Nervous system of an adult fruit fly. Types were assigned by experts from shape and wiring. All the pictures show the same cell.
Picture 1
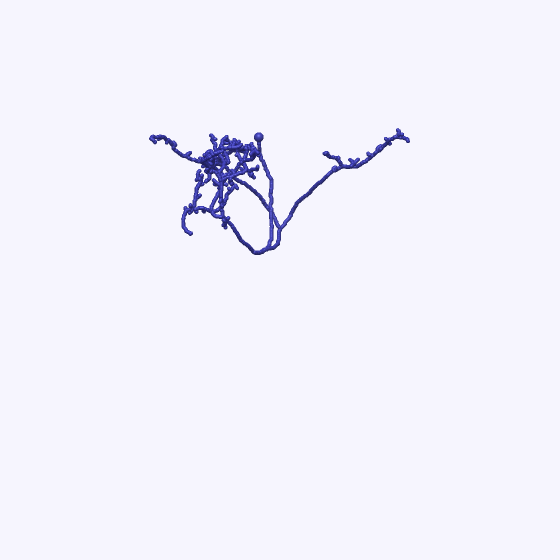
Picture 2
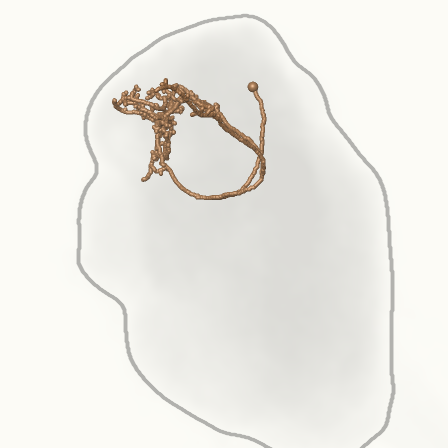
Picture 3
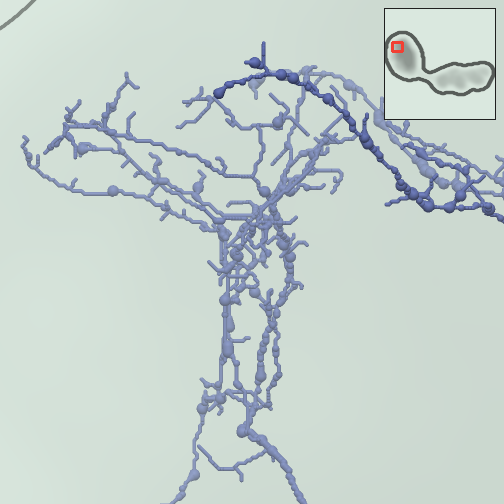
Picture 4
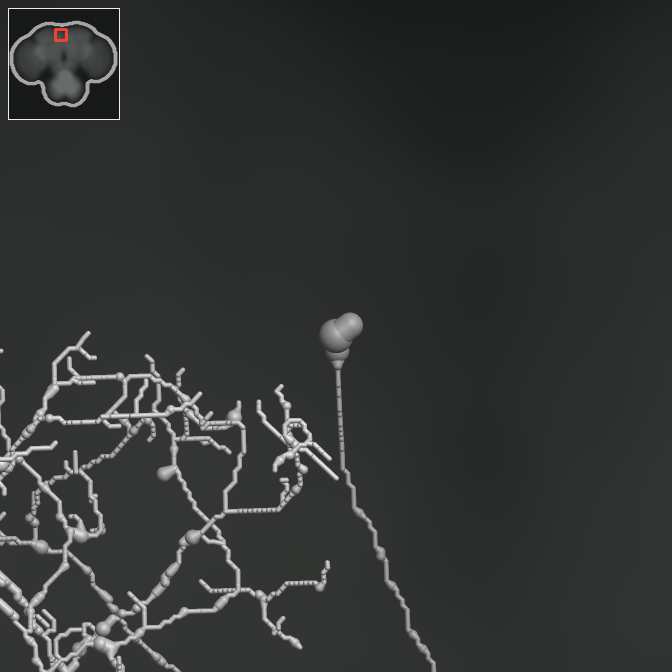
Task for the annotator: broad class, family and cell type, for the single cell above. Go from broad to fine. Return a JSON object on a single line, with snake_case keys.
{"broad_class": "central-brain intrinsic neuron", "family": "hemilineage DM1_antero_dorsal", "cell_type": "CRE095"}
